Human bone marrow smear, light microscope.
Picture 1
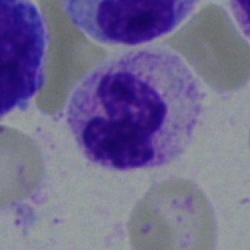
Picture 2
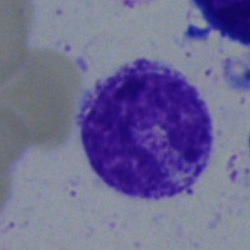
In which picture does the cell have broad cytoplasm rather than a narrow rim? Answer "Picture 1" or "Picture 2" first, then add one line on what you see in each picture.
Picture 1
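Picture 1: The cytoplasm is plentiful and pale lilac.
Picture 2: No clear rim of cytoplasm can be seen around the nucleus.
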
